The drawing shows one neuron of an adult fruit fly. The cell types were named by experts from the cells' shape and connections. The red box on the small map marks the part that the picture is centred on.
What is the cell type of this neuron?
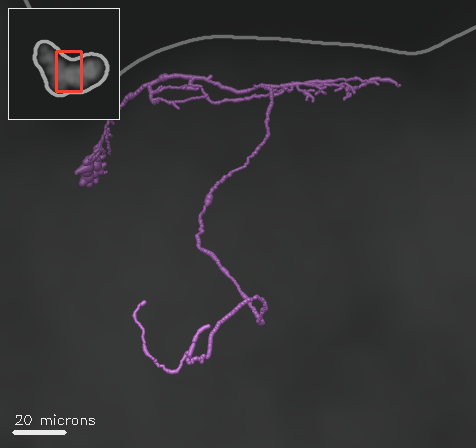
DNES3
